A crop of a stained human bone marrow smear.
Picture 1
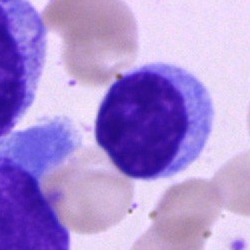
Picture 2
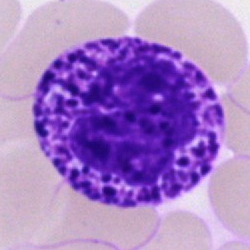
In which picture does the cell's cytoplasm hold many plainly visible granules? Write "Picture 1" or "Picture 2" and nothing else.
Picture 2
